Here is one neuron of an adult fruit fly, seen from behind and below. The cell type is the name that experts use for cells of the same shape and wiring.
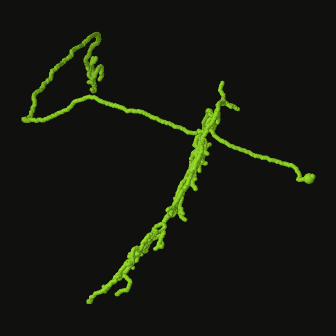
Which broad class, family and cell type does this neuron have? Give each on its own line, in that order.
visual projection neuron
MeTu
MeTu3b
